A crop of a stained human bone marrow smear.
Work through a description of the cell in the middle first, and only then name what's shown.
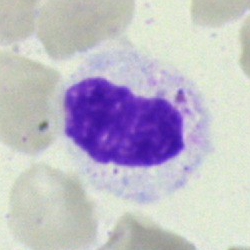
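In the cell in the middle, the outline is roughly round with a smooth edge. Its nucleus is irregular and longer from side to side than from top to bottom, and it lies toward the left, leaving more cytoplasm on the right. That cytoplasm is pale greyish-blue. This cell is a metamyelocyte.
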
